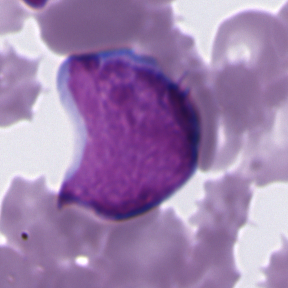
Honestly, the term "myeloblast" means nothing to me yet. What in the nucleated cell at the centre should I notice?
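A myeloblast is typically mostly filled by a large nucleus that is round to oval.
In this cell the nucleus fills almost the whole cell, which goes with that. Its outline, however, follows the indented left border of the cell rather than being round to oval.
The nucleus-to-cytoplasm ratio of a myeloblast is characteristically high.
The cytoplasm here agrees with this, forming only a scant pale blue rim that is widest along the left concave edge. The chromatin is purple and finely stippled rather than coarsely clumped. A few fine hair-like projections also stick out from the upper right edge.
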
